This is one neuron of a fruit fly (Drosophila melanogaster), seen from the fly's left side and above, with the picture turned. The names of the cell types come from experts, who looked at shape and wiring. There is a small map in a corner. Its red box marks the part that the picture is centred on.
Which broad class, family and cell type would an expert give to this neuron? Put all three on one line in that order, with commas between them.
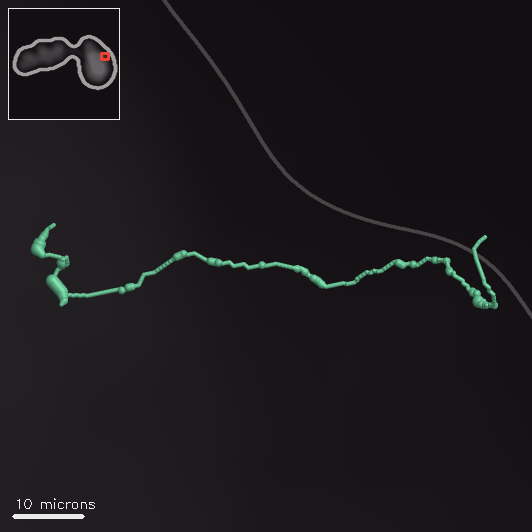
sensory neuron entering the brain, class olfactory, ORN_V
